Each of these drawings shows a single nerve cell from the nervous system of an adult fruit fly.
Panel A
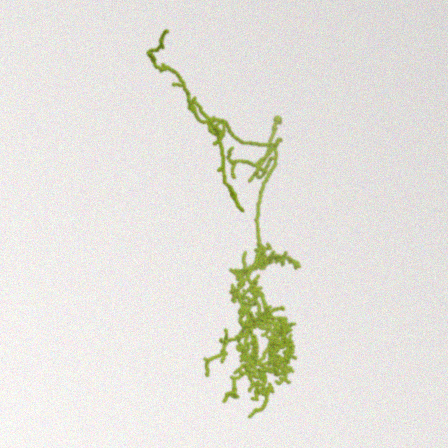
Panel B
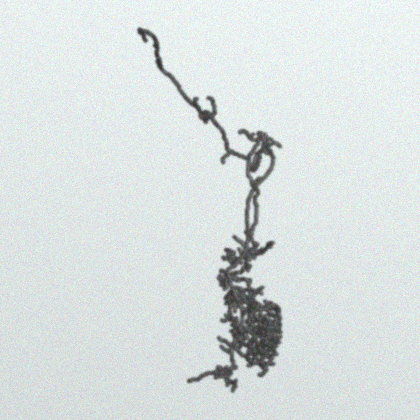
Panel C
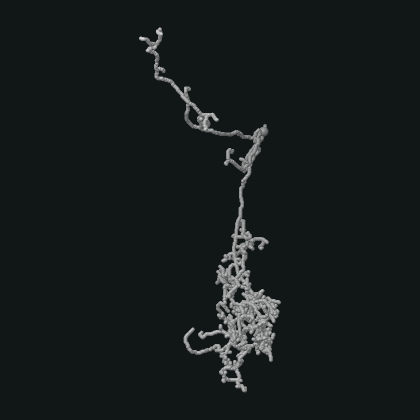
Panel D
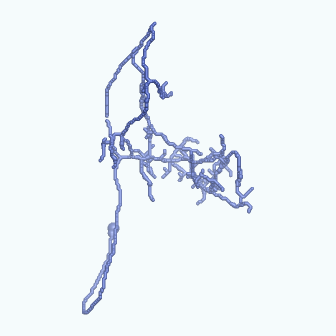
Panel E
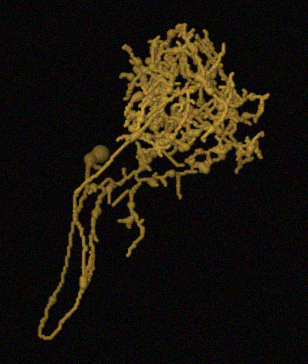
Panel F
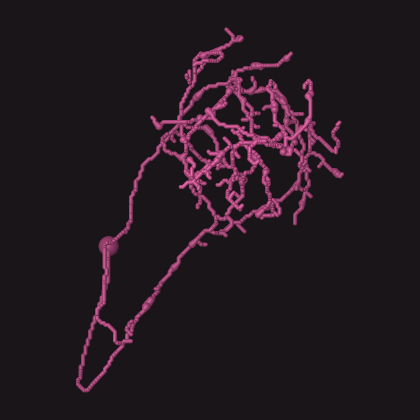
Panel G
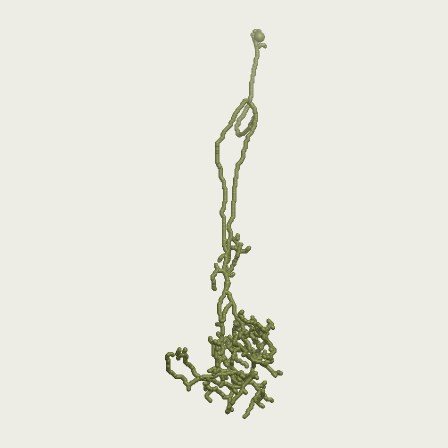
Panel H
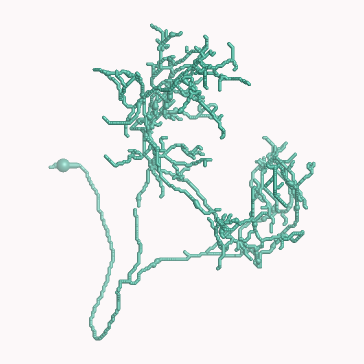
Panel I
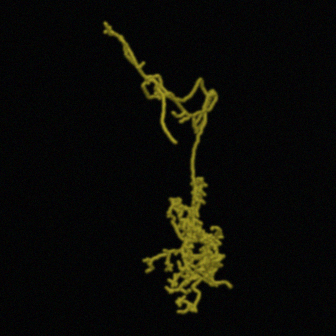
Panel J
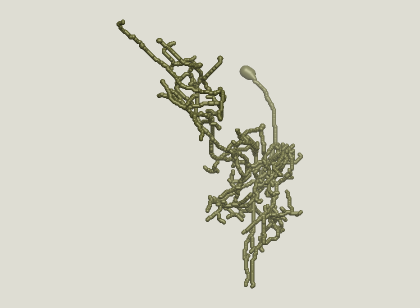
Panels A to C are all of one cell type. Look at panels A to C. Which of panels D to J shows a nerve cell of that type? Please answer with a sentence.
Panel I shows a nerve cell of the same cell type.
